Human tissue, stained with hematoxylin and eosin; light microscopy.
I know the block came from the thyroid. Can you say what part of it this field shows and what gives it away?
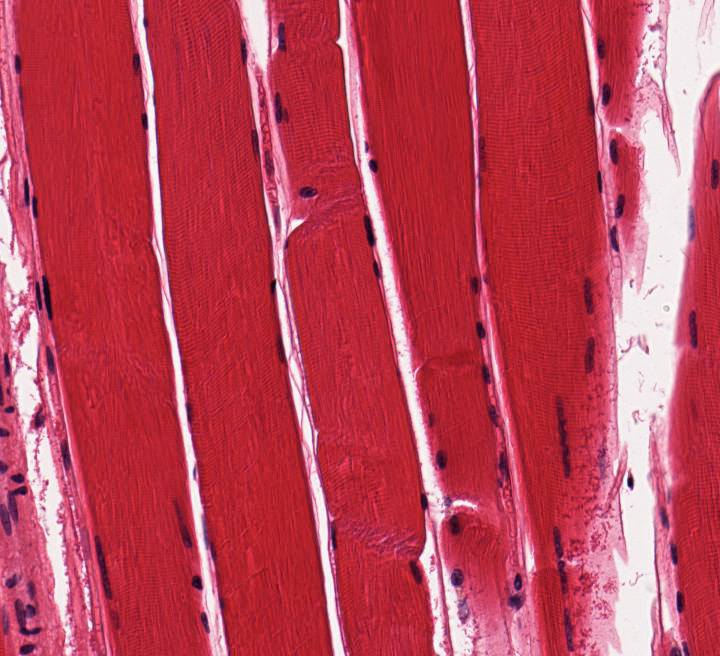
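Skeletal muscle is shown here. Fine transverse cross-striations run across the cytoplasm of the fibres, and the nuclei lie at the edges of the fibres rather than in their centres.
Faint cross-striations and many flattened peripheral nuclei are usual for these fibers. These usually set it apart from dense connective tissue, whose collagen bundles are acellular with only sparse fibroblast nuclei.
Each fibre has many nuclei spaced along its length. The cytoplasm is stained a deep, even red.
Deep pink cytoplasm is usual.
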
